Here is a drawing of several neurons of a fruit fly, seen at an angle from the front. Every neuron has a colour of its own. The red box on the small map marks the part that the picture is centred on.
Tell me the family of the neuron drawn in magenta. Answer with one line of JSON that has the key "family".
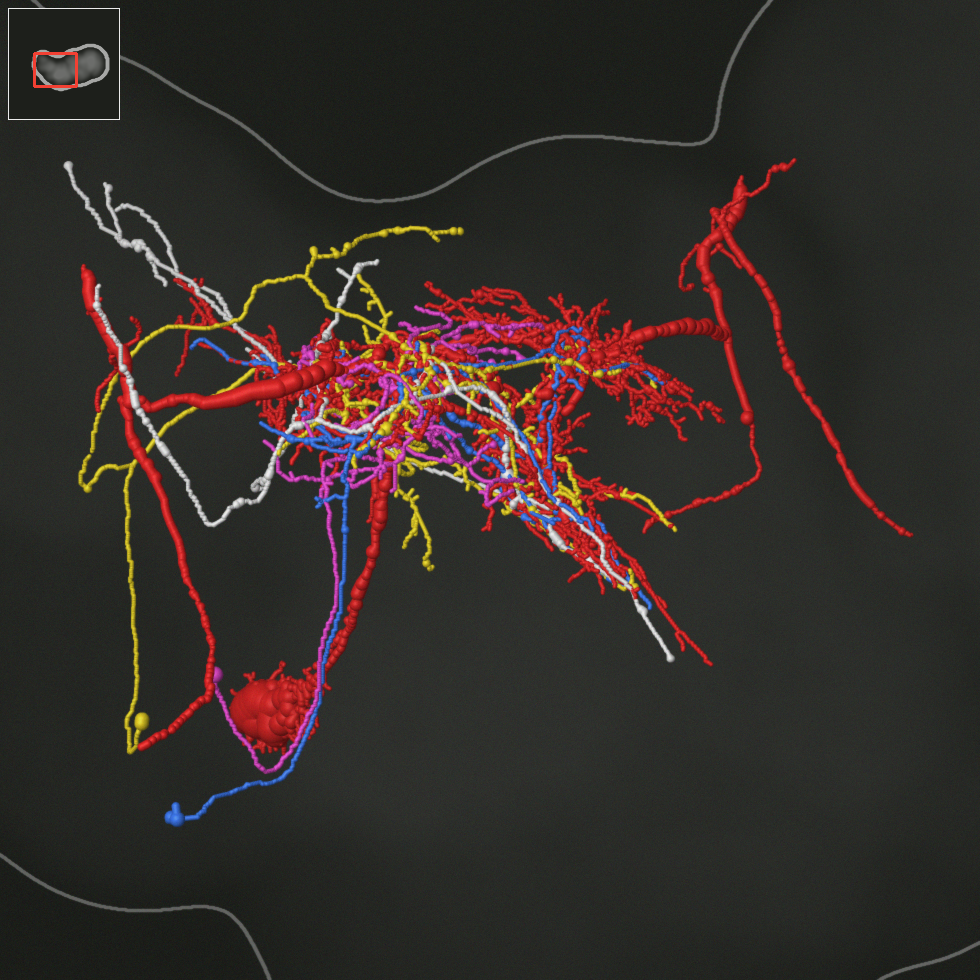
{"family": "hemilineage 03B"}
